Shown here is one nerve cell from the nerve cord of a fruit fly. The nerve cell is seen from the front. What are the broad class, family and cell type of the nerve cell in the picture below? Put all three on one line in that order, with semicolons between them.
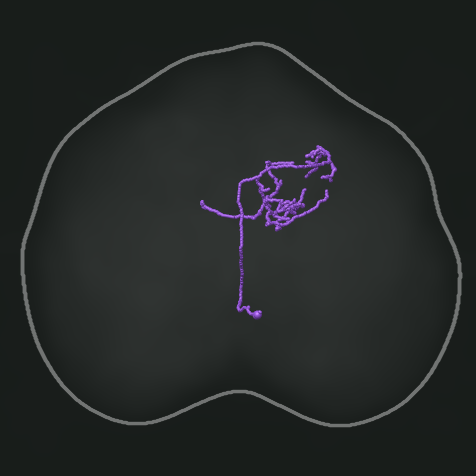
nerve-cord intrinsic neuron; hemilineage 02A; IN02A048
